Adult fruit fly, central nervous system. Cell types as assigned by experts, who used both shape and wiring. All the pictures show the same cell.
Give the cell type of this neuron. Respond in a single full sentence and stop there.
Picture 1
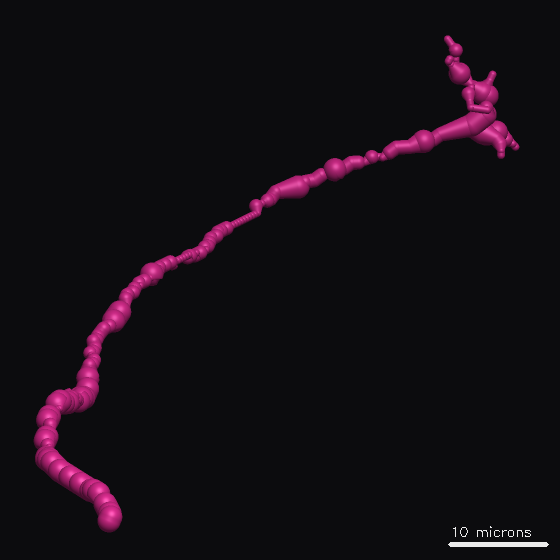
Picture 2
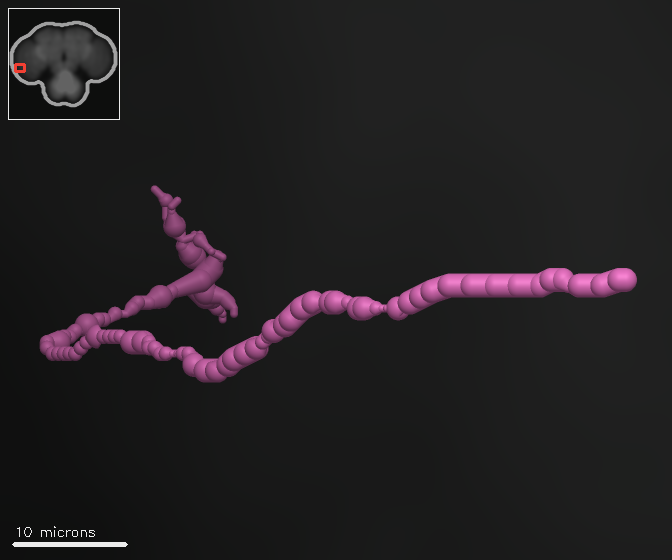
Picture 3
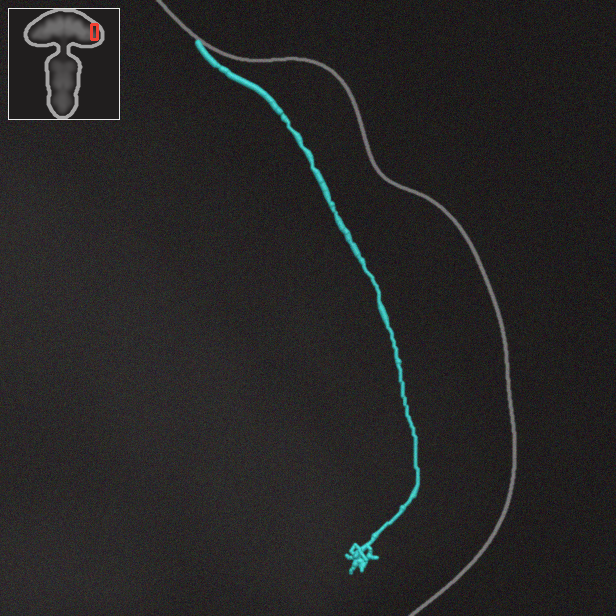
The cell type given to this neuron is L3.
